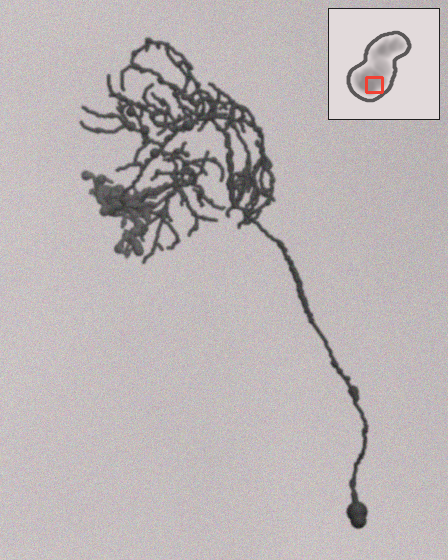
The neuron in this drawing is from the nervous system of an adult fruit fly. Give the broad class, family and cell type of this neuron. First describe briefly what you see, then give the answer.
The cell body is at the lower right of the picture. The picture shows dozens of branch ends. Its broad class is central-brain intrinsic neuron. The name of its family is class CX. Its cell type is FR1.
